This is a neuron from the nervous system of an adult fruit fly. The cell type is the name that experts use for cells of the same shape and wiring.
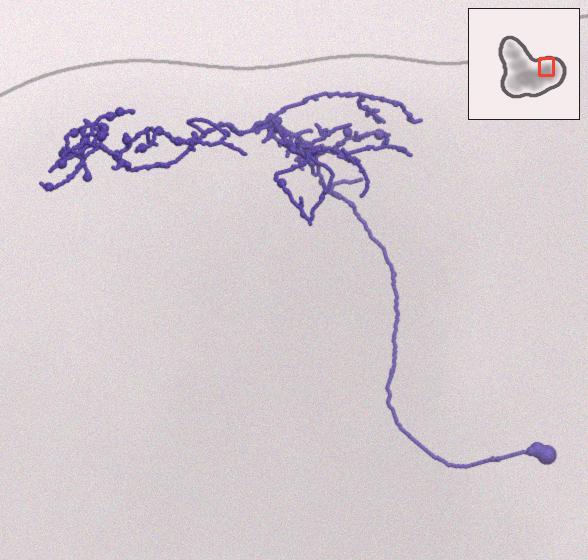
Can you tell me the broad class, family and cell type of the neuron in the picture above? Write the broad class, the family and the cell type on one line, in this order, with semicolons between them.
central-brain intrinsic neuron; hemilineage LHa3; CB4087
